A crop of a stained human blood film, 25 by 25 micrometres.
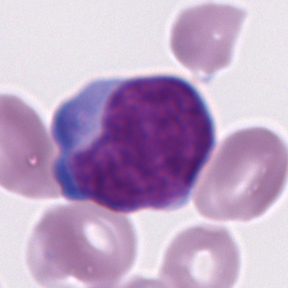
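Myeloblast, about 14 micrometres across, its nucleus taking up some 70% of the cell's area. Look closely at the chromatin: it is finely stippled, not coarsely clumped. The cytoplasm is a clear blue and lies mostly on the left, where the outline becomes irregular and slightly bumpy.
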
